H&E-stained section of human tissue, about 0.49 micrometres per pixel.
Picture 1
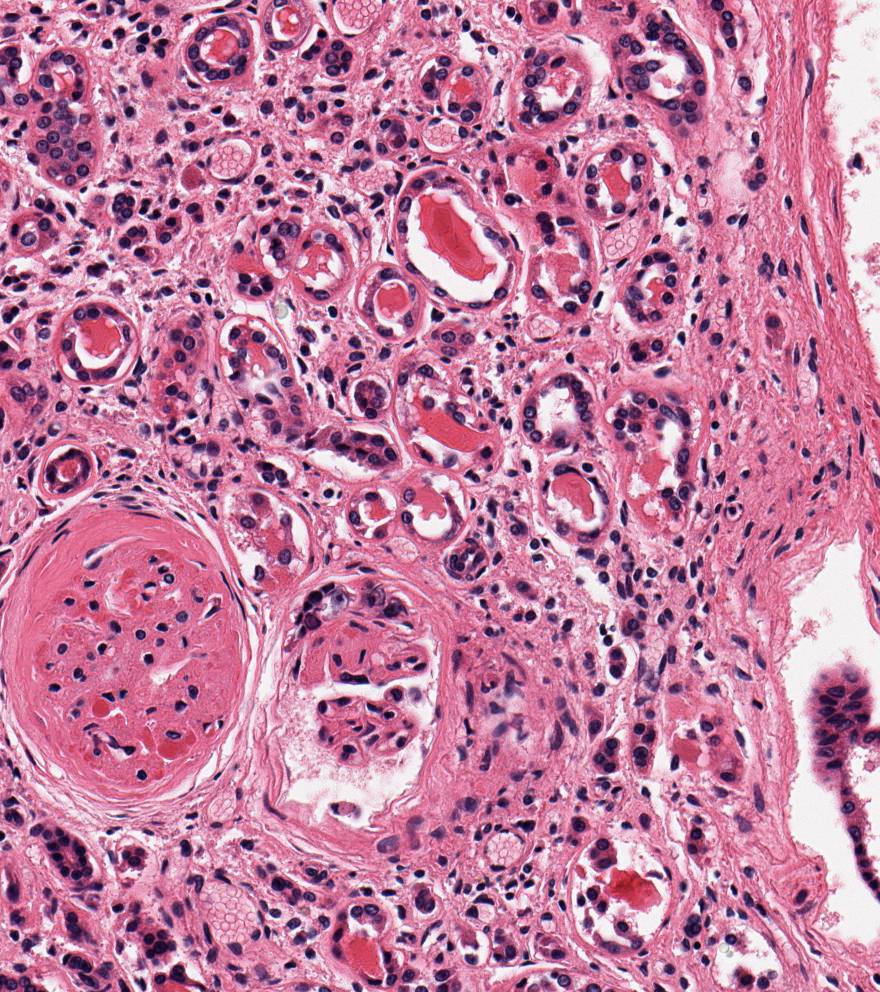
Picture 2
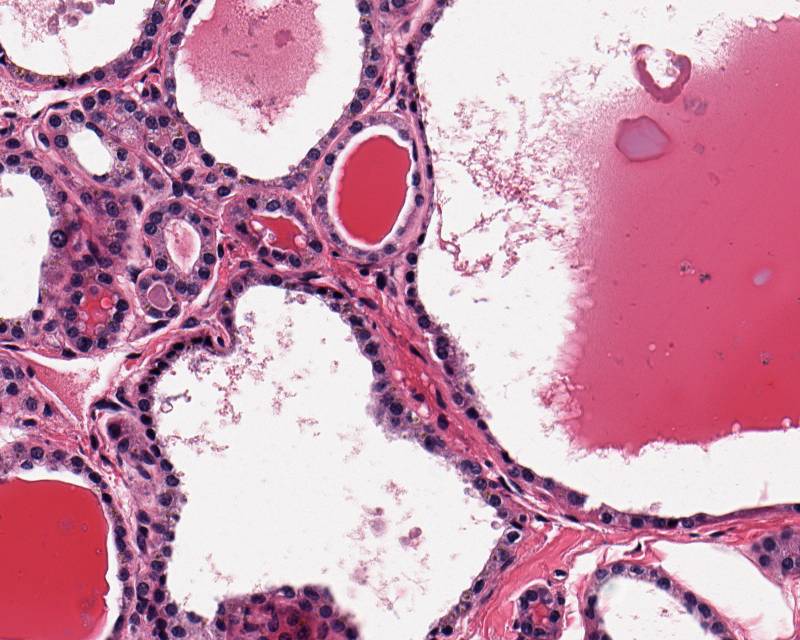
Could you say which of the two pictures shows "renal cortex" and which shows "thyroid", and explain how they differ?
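Picture 1 shows renal cortex and picture 2 shows thyroid. In the renal cortex, a round glomerulus at the lower left has its tuft replaced by homogeneous pink hyaline material with only scattered nuclei. Its small, rounded tubules have low flattened epithelium within thick pink basement membranes, and many lumens contain homogeneous bright pink casts. The widened interstitium holds many small dark round lymphocyte nuclei. In the thyroid, the lining cells have round, dark, uniform nuclei in a single row. Many follicle lumens, such as the large one at the right, are filled with smooth, homogeneous pink material, while several large lumens at the centre and lower centre are mostly clear white with wispy pale strands.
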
